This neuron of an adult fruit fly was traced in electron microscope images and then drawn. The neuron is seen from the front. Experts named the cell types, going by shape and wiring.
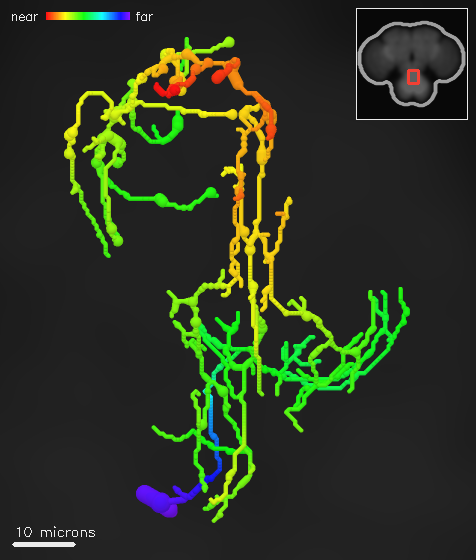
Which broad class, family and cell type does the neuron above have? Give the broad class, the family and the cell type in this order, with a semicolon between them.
nerve-cord intrinsic neuron; hemilineage 02A; IN02A044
